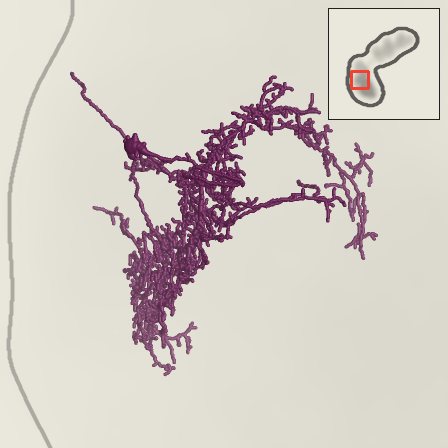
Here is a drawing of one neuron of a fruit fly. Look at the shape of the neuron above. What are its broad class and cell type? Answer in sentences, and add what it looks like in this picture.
Its broad class is central-brain intrinsic neuron. It is of cell type GNG093. The picture shows dozens of branch ends. As drawn here it is about as wide as it is tall.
